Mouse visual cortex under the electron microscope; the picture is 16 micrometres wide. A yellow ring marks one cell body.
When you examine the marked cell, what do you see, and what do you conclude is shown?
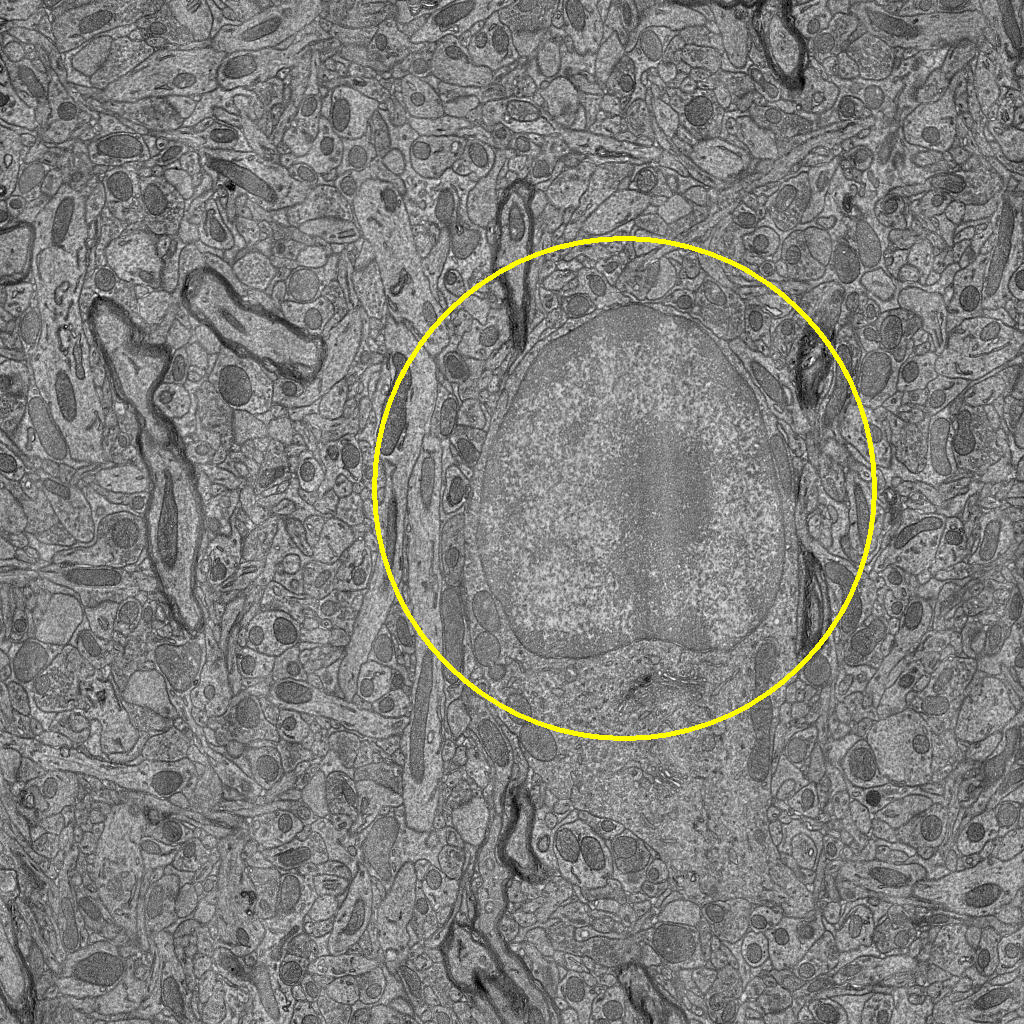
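A large, rounded nucleus, broadly domed above and flatter below, lies wholly in view. Its envelope is smooth apart from one shallow notch midway along the lower edge. Chromatin is finely granular and evenly spread, without large dark clumps at the envelope. Cytoplasm is widest beneath the nucleus, where the body extends downward. It is an oligodendrocyte.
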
